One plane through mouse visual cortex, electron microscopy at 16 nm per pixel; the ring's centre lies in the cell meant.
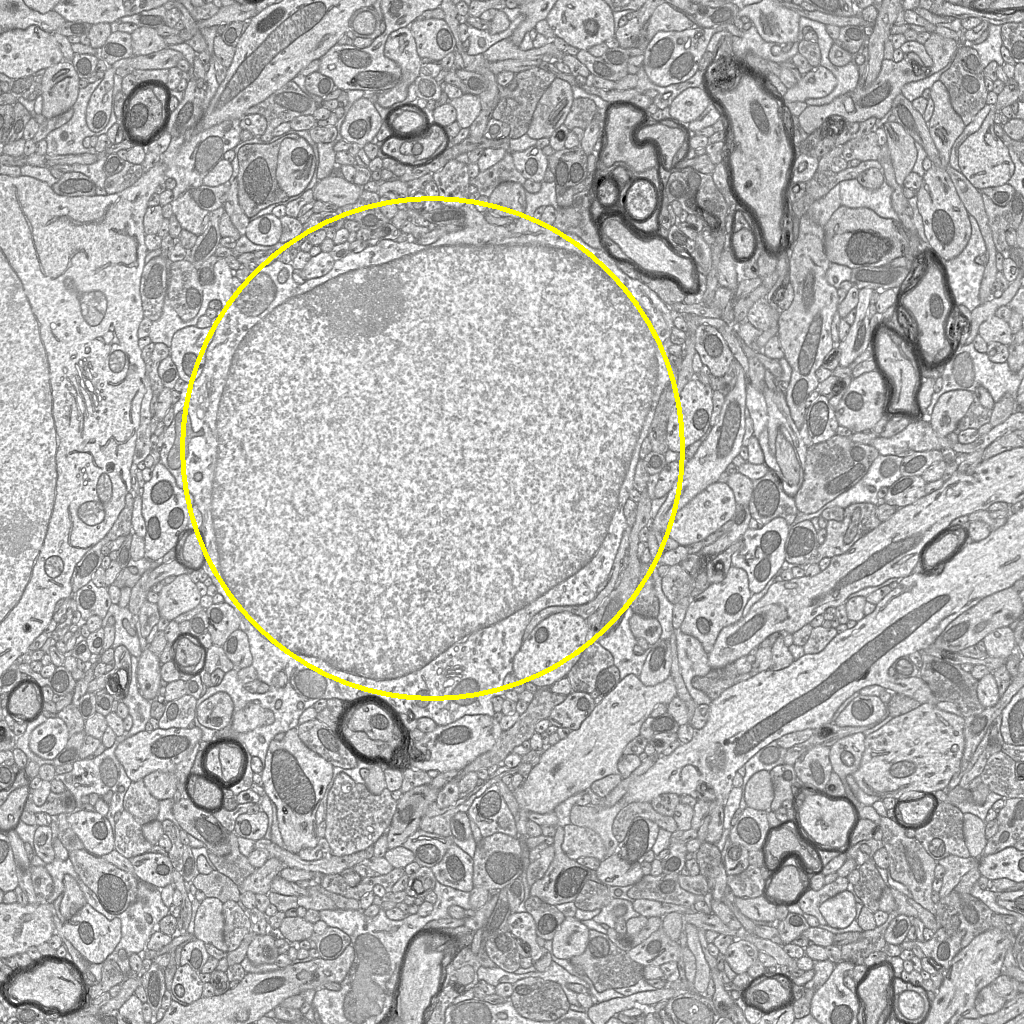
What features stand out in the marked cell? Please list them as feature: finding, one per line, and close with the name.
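Nucleus: large, rounded, slightly flattened lower right
Outline: whole in this plane
Envelope: smooth, no deep folds
Chromatin: no thick dark band lining envelope
Cytoplasm: no dark dense bodies
Name: astrocyte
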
